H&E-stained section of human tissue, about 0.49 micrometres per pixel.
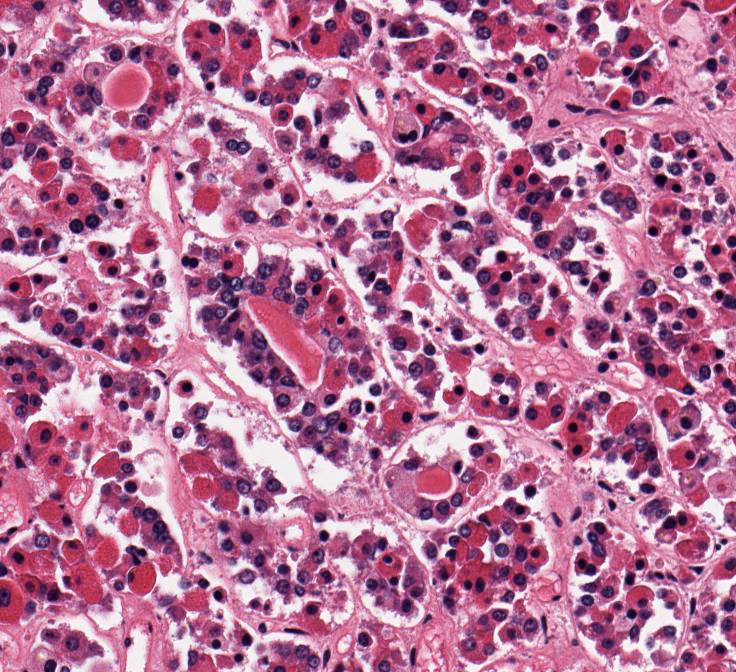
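Pituitary, haematoxylin and eosin. Cells grouped in rounded nests throughout, separated by thin pink septa, delicate rather than broad fibrous bands. Within nests, cells with bright red cytoplasm intermixed with cells with pale or purplish cytoplasm. Central elongated space filled with homogeneous pink material.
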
